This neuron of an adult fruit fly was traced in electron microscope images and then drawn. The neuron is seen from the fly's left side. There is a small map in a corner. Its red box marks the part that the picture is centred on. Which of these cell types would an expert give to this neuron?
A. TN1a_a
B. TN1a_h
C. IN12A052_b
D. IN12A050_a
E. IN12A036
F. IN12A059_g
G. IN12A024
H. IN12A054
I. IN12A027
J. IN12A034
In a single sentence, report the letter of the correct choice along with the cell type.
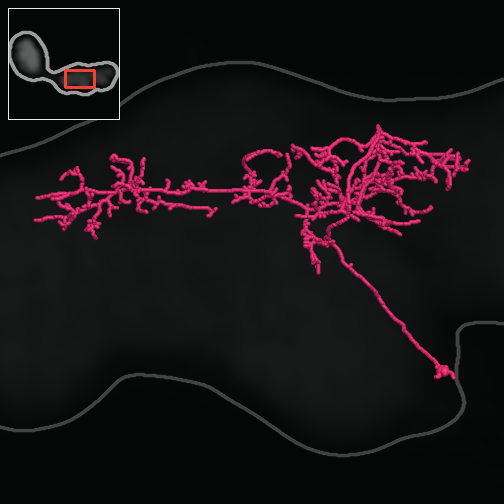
Here the neuron is of cell type IN12A034, corresponding to option J.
